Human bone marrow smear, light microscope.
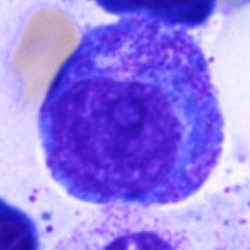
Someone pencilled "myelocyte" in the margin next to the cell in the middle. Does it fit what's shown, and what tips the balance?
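Myelocyte does not fit here; the cell is a promyelocyte. Its cytoplasm stains a deep blue.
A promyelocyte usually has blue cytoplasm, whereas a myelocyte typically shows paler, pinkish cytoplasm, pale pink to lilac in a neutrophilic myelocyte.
The deep blue therefore speaks for promyelocyte and against myelocyte. The chromatin is finely granular rather than clumped.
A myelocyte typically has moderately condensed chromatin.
The fine texture seen here does not match that, a second point against myelocyte. The outline is roughly round with a smooth edge, and the rim of cytoplasm is wider on the upper and right sides of the nucleus than on the lower left. A red cell lies against the upper left edge of the cell.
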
